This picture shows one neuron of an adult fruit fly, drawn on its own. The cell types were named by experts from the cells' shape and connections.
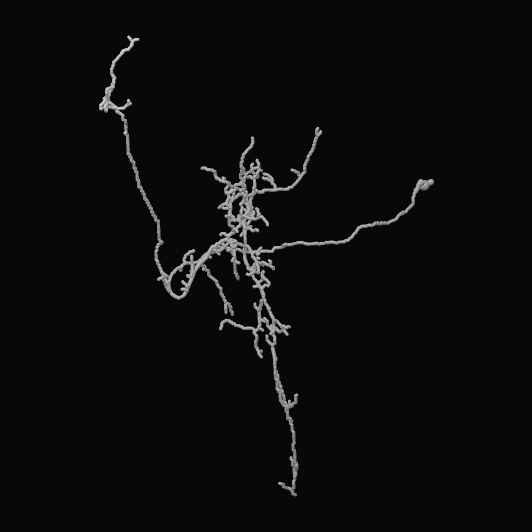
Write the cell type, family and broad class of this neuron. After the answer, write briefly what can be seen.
It is of cell type IN12A046_b. Its family is hemilineage 12A. Its broad class is nerve-cord intrinsic neuron. The picture shows dozens of branch ends. In this view it is taller than it is wide.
